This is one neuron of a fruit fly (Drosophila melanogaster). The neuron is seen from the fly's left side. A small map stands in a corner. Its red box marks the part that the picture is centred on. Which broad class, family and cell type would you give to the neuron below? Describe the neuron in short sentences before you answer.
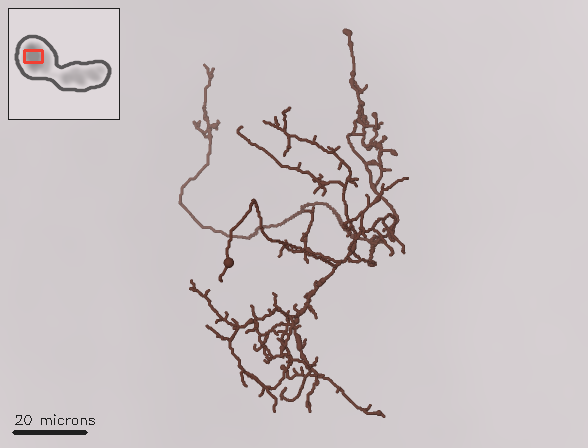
The cell body can be seen in the middle of the picture. From top to bottom in the picture it spans about 110 microns. The picture shows dozens of branch ends. Its broad class is central-brain intrinsic neuron. The family is hemilineage VLPl&d1_lateral. Its cell type is AVLP274_b.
